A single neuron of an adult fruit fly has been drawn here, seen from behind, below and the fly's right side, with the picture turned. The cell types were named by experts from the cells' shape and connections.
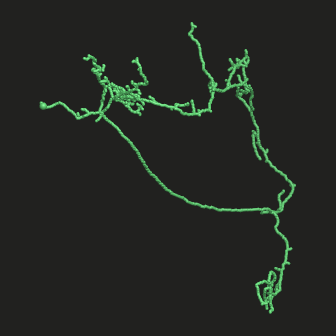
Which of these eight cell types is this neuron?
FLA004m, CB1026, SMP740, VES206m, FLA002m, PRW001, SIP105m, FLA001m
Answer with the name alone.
VES206m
